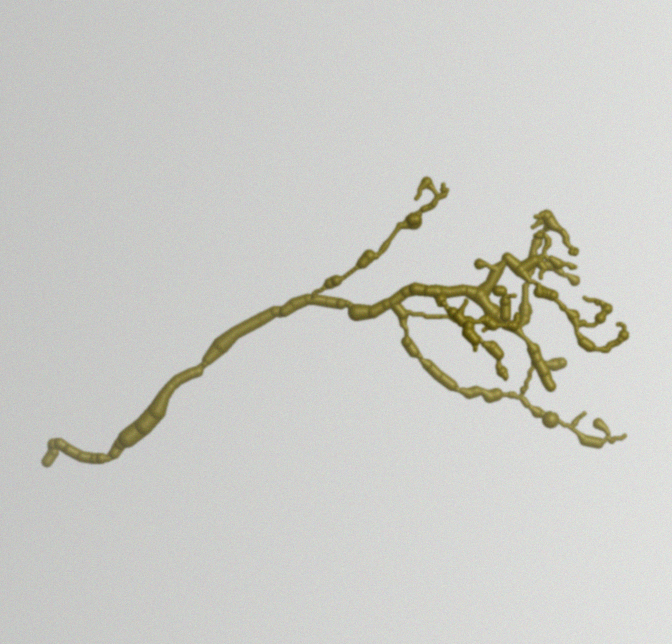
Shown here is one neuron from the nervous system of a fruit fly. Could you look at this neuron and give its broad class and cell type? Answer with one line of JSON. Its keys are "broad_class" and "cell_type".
{"broad_class": "sensory neuron entering the nerve cord", "cell_type": "SNxx23"}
